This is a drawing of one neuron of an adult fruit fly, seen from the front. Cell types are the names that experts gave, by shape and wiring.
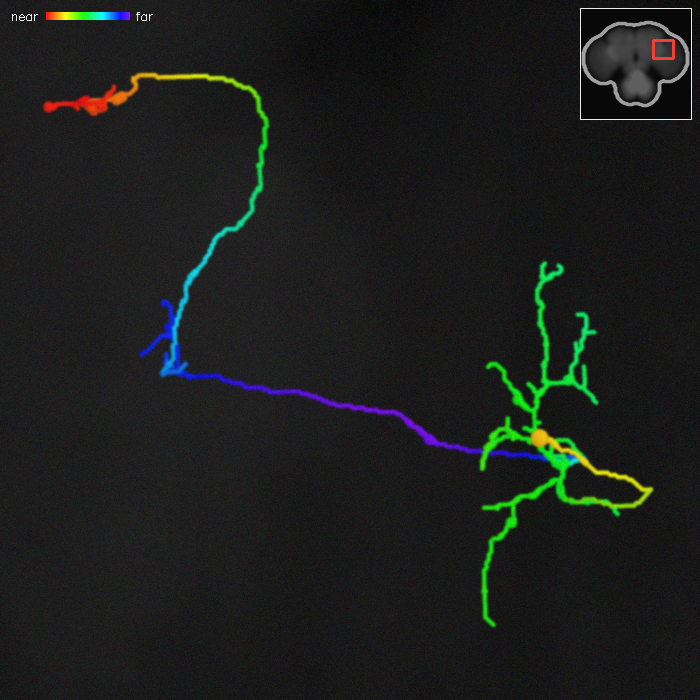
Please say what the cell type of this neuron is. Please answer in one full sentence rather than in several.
Under the cell type MeTu4e falls this neuron.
